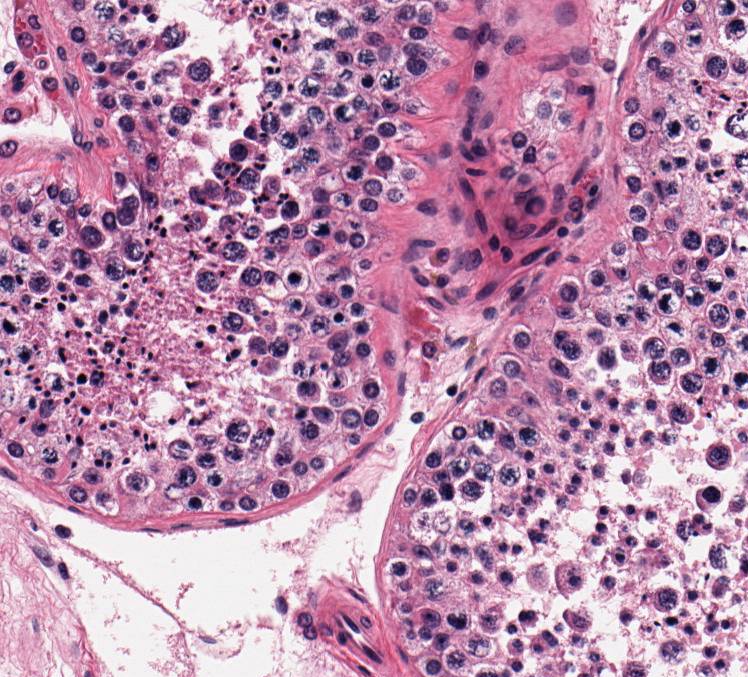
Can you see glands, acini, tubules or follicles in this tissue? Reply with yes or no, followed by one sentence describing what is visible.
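Yes. Two large rounded tubules fill the left and right sides of the field.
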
